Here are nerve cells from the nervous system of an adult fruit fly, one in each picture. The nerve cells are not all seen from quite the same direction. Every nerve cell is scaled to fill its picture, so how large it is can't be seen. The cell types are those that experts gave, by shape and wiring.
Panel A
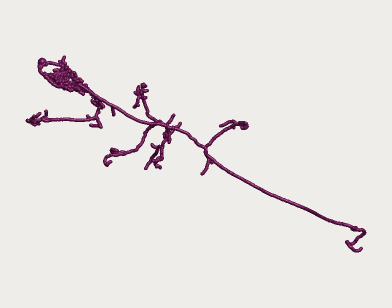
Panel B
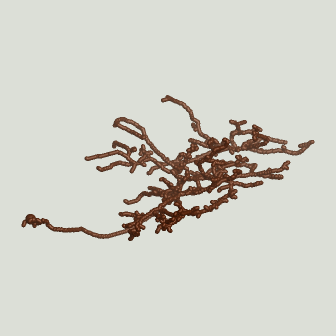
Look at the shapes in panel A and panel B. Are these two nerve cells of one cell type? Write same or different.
different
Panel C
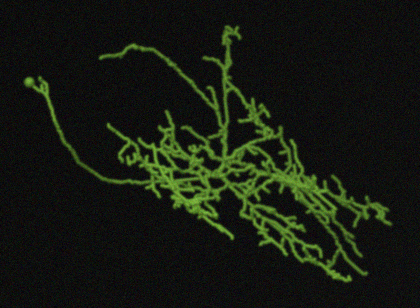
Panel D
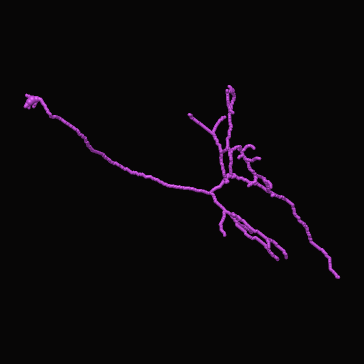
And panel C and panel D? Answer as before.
same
